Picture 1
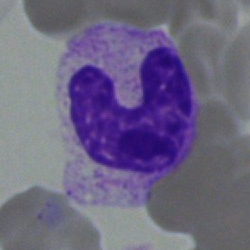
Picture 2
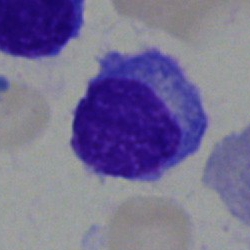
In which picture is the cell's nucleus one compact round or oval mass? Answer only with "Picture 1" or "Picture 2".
Picture 2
